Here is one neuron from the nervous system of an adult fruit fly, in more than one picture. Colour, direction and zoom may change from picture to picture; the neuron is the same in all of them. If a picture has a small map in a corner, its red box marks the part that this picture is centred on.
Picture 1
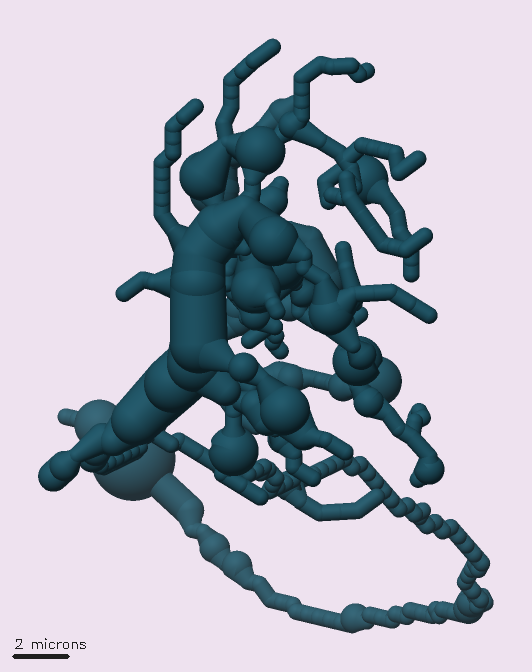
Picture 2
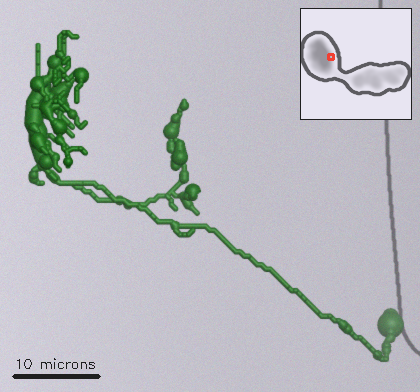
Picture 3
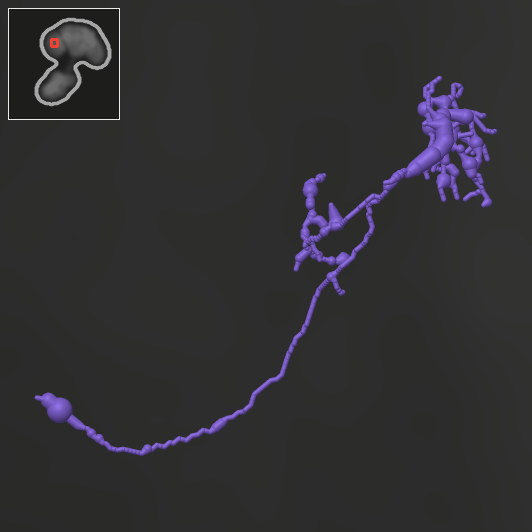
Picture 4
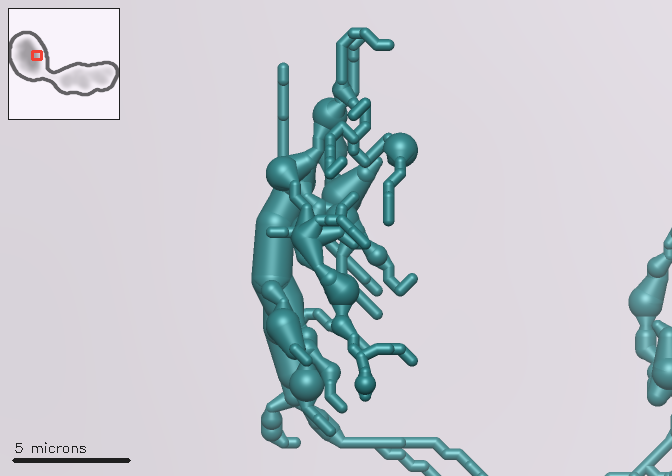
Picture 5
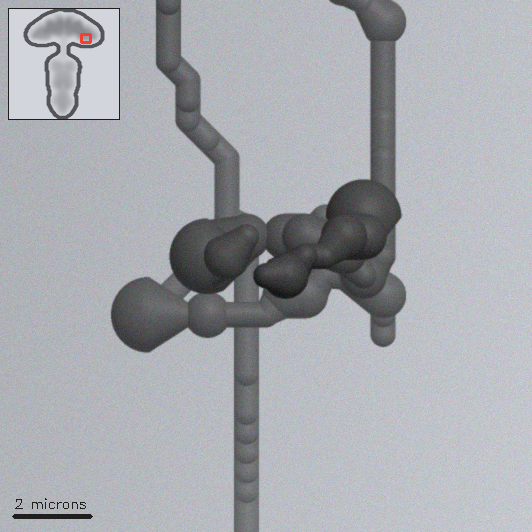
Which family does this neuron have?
T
